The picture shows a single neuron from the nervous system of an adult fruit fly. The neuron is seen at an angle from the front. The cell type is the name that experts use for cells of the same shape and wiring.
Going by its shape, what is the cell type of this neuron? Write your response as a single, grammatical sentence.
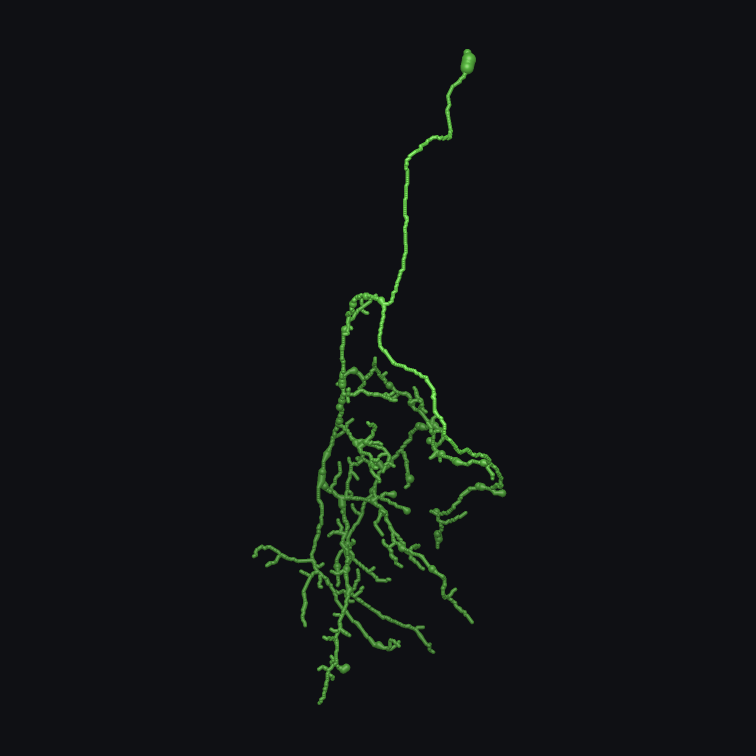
As a matter of cell type, the neuron is PS194.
